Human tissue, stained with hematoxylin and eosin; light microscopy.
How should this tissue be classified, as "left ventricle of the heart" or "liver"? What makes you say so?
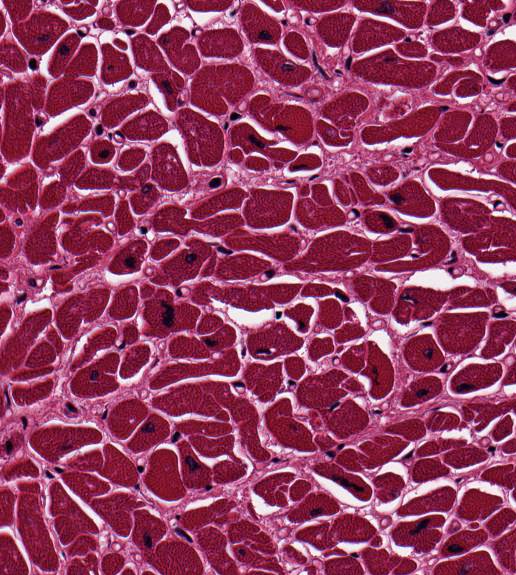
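This is left ventricle of the heart, not liver. Muscle fibres fill the whole field, cut mostly in cross or oblique section.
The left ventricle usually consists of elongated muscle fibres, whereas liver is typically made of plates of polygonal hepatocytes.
Where a nucleus shows, it is single, dark and near the fibre's centre.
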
